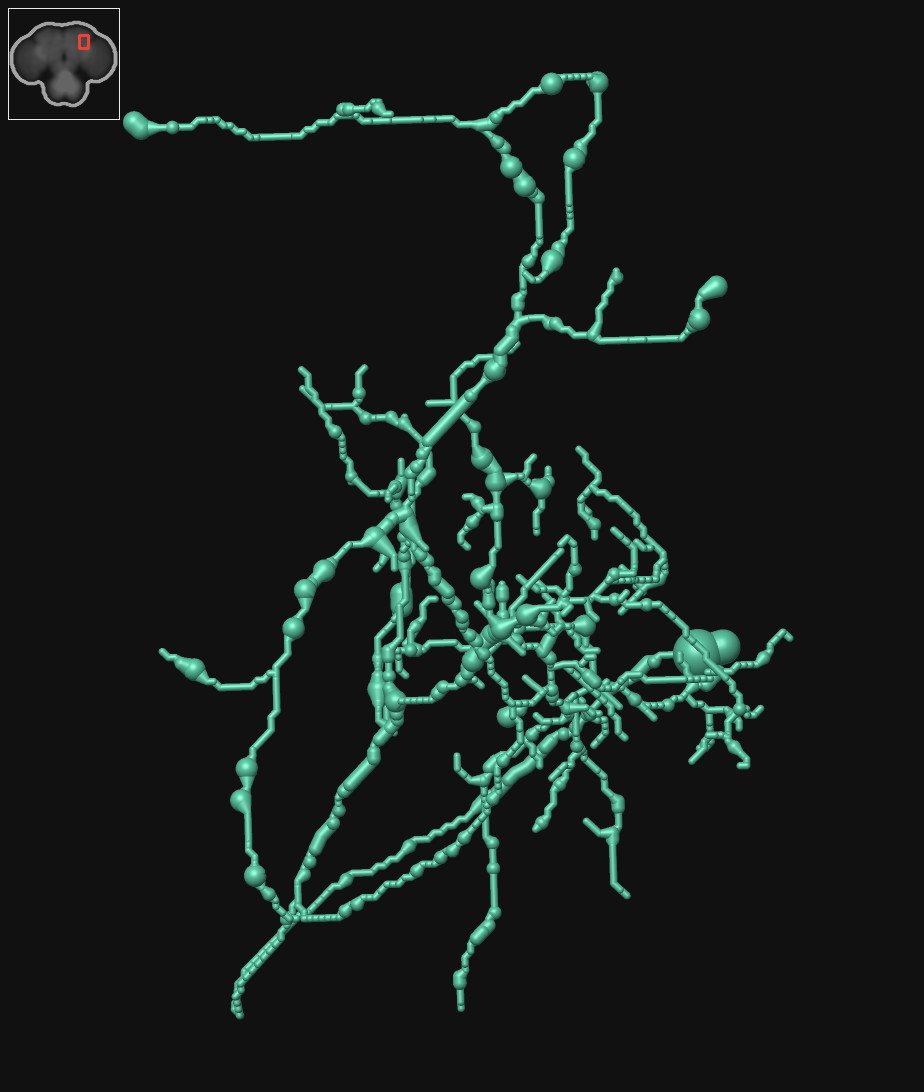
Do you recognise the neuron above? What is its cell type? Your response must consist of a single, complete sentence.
The cell type LHPV2c4 includes this neuron.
